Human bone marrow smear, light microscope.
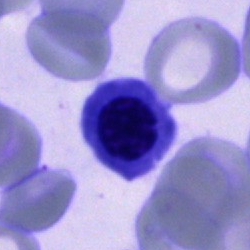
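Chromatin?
Dense, dark, clumped.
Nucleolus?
None visible.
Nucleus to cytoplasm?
Nucleus fills most of cell; moderate rim of deep blue cytoplasm, no granules.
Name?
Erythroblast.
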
